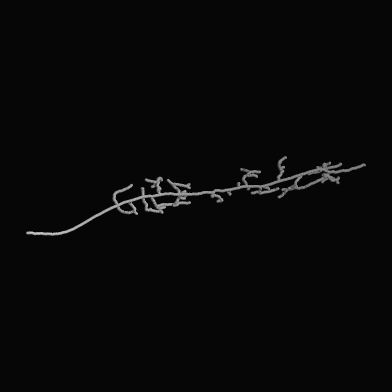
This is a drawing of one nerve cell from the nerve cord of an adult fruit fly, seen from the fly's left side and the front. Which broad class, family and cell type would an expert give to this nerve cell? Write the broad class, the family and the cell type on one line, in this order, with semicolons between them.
descending neuron; hemilineage WEDd1; DNae003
